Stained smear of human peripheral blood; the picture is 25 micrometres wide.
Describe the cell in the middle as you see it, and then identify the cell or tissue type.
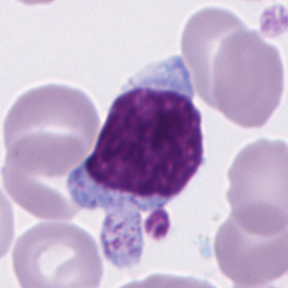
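What strikes me is the nucleus, a single rounded mass with no lobes, filling most of the cell. Around it the cytoplasm is pale blue-grey, and I notice it lies mainly above the nucleus and to its lower left. I'd call this a large granular lymphocyte.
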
